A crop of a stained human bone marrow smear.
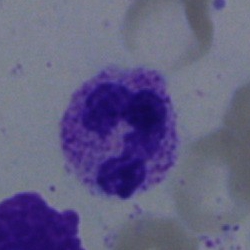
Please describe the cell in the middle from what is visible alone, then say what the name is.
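Several connected lobes make up the nucleus, curving around a pale central area. Its chromatin is dense and stains dark purple, and no nucleoli can be seen. Throughout the cytoplasm, many small purple granules are scattered. This is a segmented neutrophil.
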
